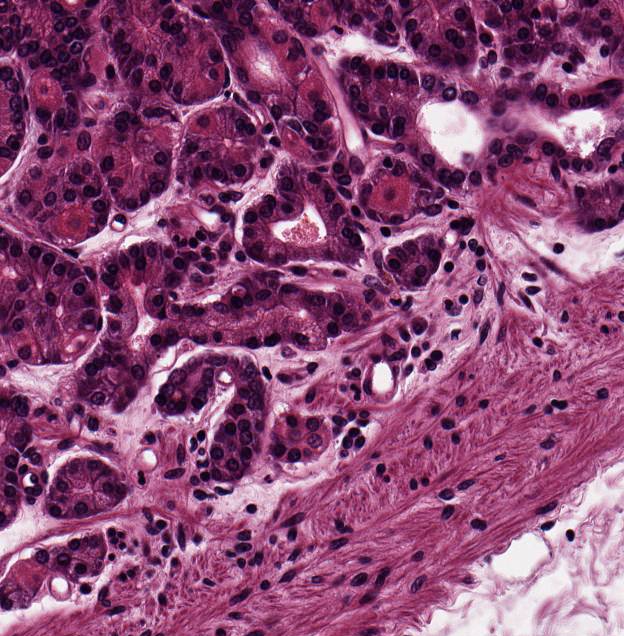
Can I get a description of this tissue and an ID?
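Closely packed glands occupy the upper and left parts of the field, cut mostly in cross and oblique section. Their lumens are mostly narrow; one near the upper centre contains pink granular material. Across the lower right, a band of smooth muscle runs diagonally from lower left towards upper right, its elongated nuclei lying parallel to the fibres. It is stomach.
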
